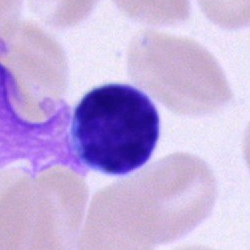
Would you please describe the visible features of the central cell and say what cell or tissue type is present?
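Round in outline, this cell has a smooth edge. Its chromatin is dense and stains a very dark blue-purple throughout. Cytoplasm forms at most a very thin, barely visible rim around the nucleus. No granules can be made out anywhere in the cell. The cell is a lymphocyte.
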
